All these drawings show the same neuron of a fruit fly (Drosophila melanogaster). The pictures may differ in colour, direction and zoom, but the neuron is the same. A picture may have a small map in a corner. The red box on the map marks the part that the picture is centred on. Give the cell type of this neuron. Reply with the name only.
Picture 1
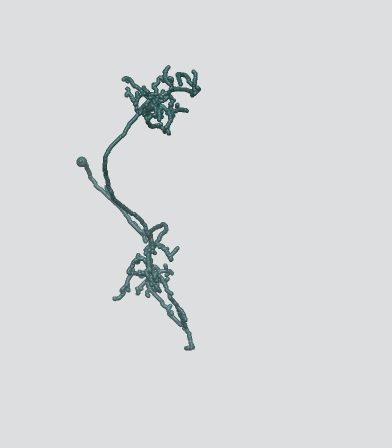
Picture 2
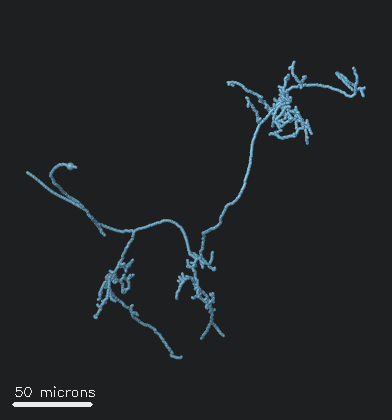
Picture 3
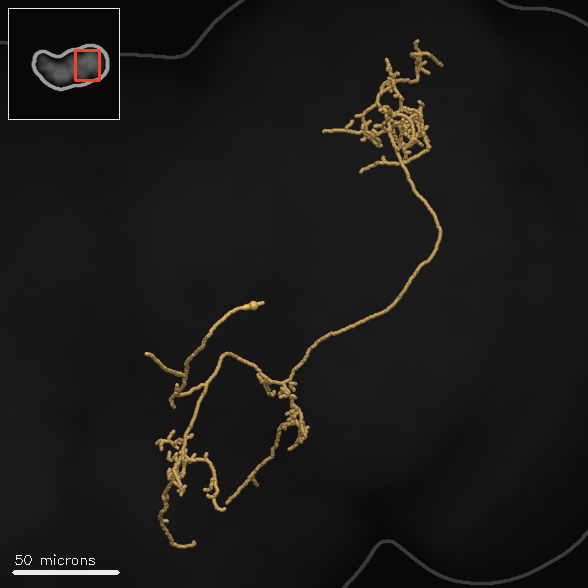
mAL_m3b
